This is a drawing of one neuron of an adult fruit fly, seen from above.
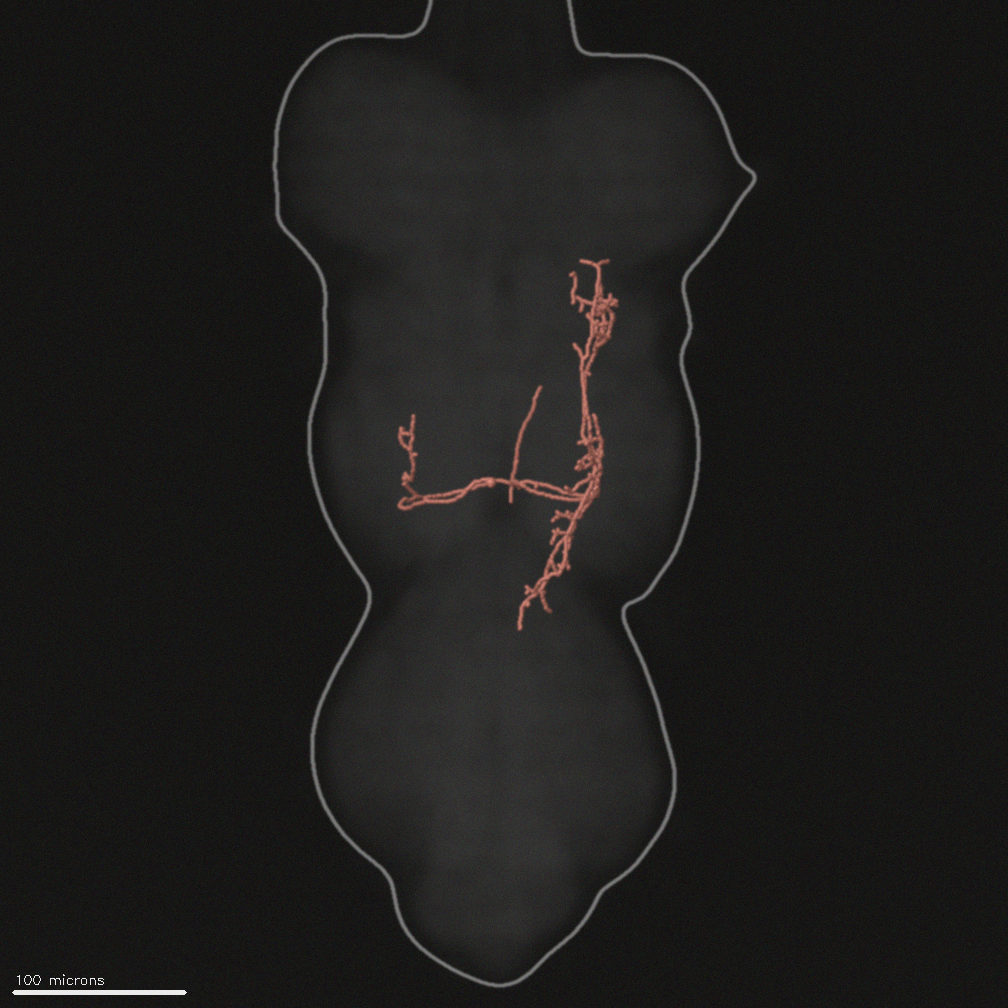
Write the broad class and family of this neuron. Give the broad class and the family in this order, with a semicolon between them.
nerve-cord intrinsic neuron; hemilineage 19B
